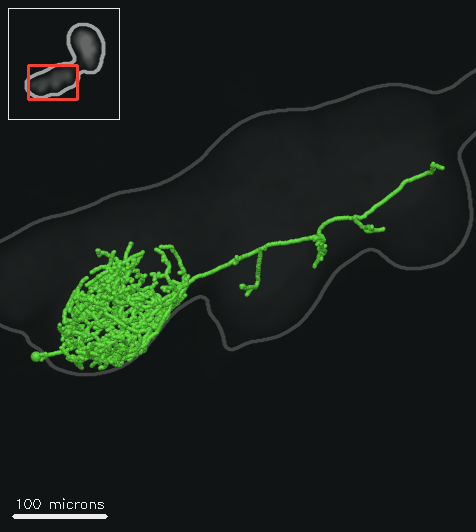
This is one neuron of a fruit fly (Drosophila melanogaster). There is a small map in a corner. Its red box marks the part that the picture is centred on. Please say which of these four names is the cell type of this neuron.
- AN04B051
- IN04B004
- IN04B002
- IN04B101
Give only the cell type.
IN04B004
